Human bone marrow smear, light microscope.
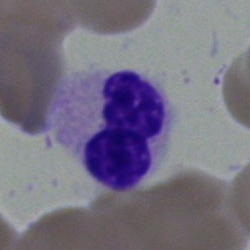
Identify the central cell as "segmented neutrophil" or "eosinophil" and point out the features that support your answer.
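This is a segmented neutrophil, not an eosinophil. What decides it is the granules: fine and pinkish-purple, scattered through the cytoplasm.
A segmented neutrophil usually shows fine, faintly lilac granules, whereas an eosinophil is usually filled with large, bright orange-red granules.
The cytoplasm itself is pale lilac-pink, and most of it lies to the left of the nucleus, whose chromatin is dark purple and coarsely clumped.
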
